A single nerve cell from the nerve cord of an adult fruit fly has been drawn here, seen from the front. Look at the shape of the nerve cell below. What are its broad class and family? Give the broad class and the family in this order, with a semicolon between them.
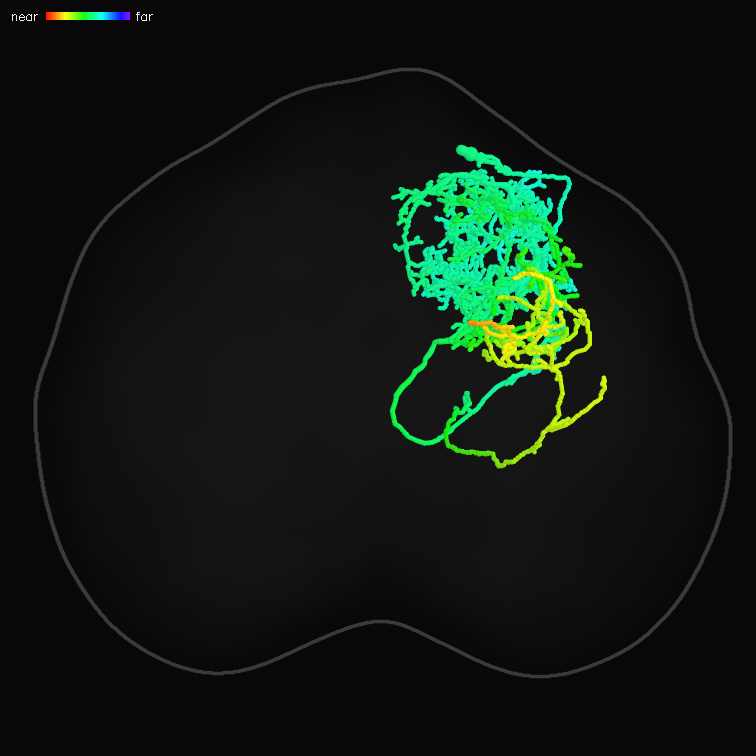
nerve-cord intrinsic neuron; hemilineage 17A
